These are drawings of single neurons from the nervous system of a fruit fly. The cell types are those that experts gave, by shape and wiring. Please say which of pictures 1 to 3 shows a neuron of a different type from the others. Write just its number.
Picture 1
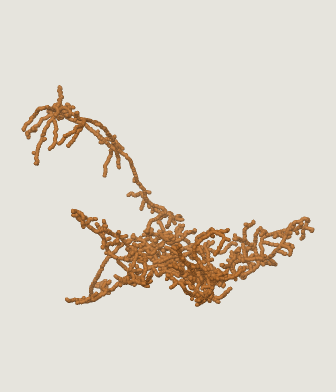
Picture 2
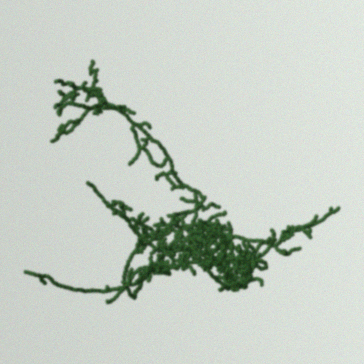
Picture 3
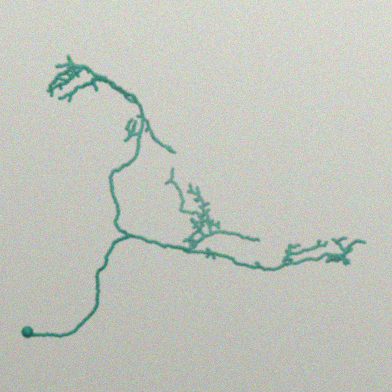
3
